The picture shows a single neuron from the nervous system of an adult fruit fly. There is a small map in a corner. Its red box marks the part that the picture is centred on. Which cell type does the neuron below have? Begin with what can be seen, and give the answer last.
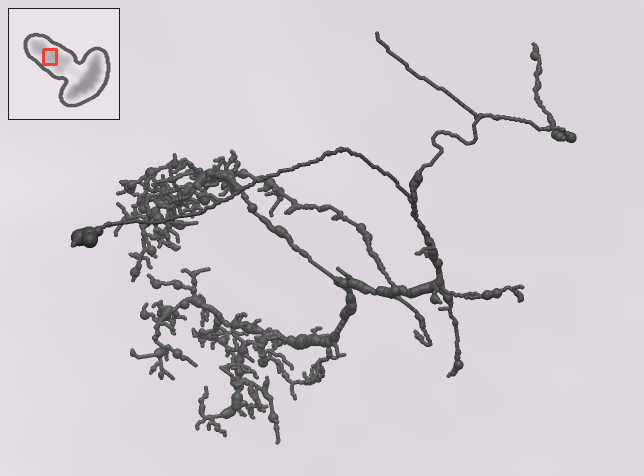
It lies in the nerve cord. Dozens of branch ends can be seen. It is a nerve-cord intrinsic neuron. Its cell type is IN23B039.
